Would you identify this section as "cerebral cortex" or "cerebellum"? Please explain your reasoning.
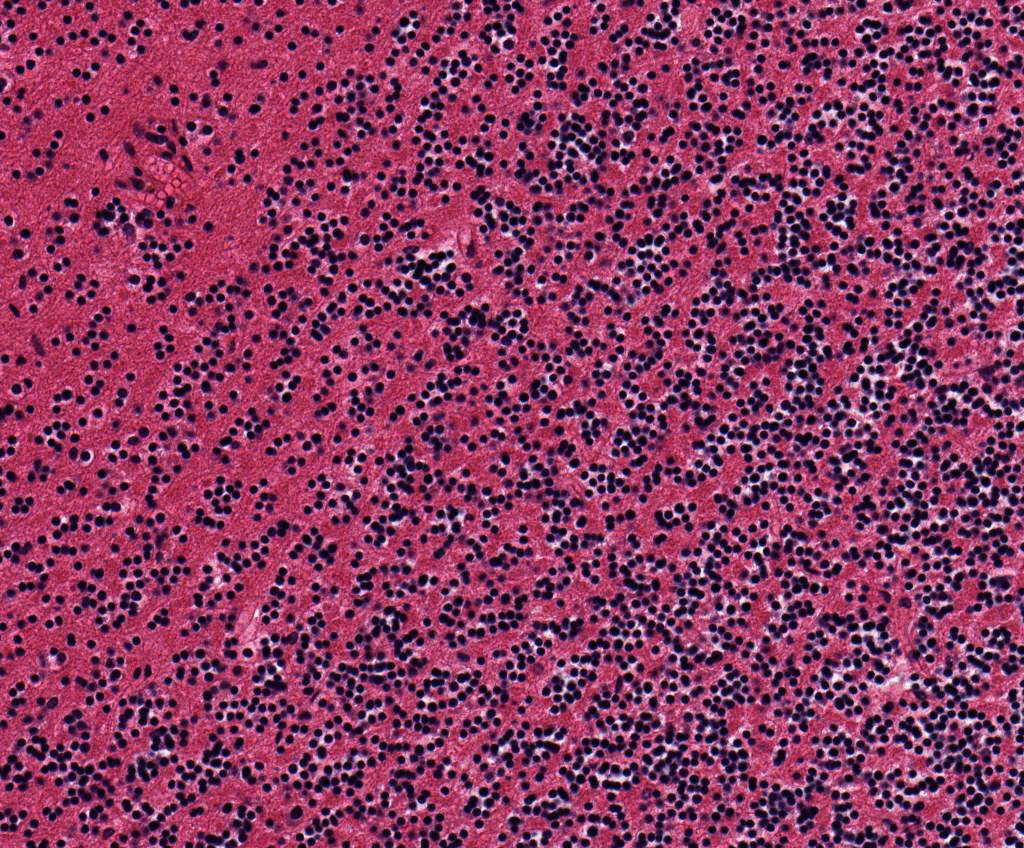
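It's cerebellum. Most of the field is packed with small, round, uniform, dark nuclei with scant cytoplasm, thinning toward the upper left.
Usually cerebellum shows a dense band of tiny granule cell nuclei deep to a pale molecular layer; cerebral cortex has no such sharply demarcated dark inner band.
And the upper left is pink and finely fibrillary, with scattered single nuclei.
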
